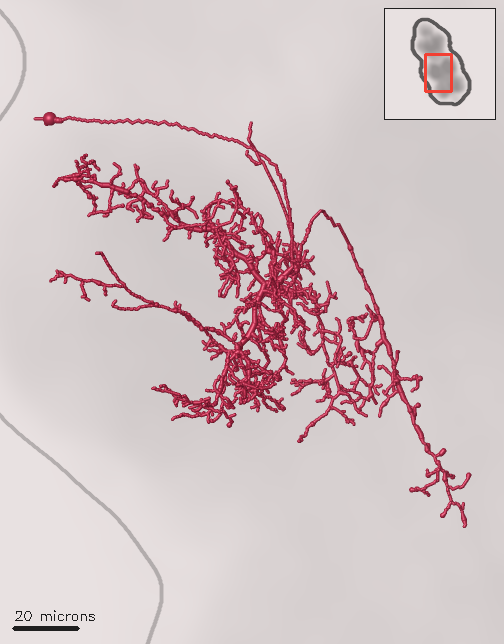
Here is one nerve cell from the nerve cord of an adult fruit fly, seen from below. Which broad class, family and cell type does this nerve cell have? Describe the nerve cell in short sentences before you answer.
By the scale bar it is about 140 microns wide in this view. More than a hundred branch ends can be seen. It is a nerve-cord intrinsic neuron. Its family is hemilineage 23B. Its cell type is IN23B013.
